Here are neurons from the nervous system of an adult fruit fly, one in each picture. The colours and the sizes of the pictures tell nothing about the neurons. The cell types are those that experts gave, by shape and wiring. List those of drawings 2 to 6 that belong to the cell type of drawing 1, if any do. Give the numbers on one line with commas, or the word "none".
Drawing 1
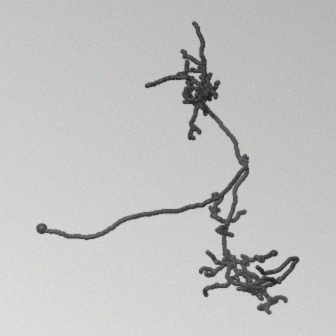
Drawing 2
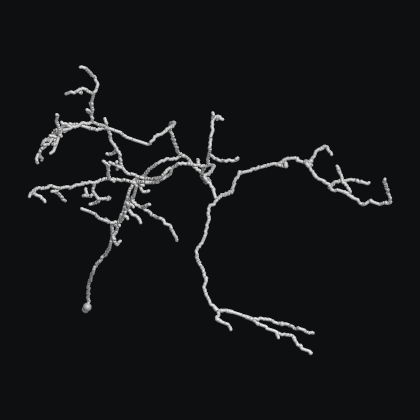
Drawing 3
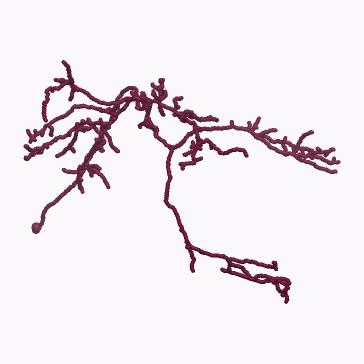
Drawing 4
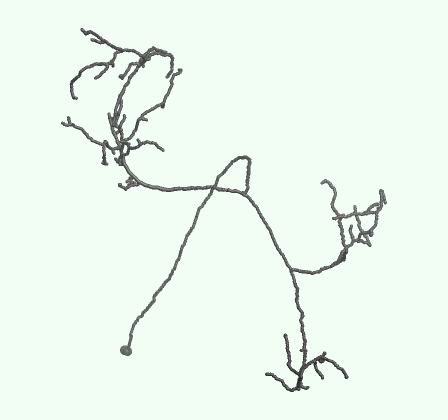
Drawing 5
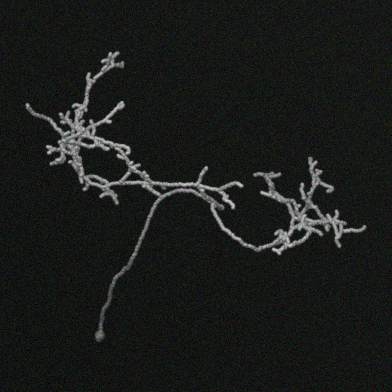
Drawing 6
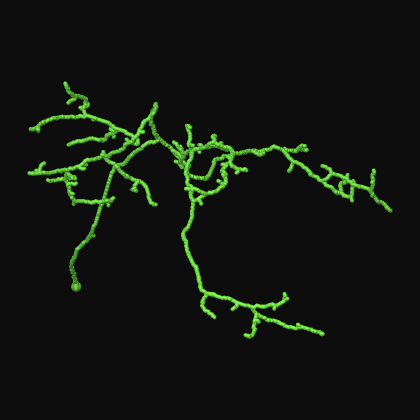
4, 5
